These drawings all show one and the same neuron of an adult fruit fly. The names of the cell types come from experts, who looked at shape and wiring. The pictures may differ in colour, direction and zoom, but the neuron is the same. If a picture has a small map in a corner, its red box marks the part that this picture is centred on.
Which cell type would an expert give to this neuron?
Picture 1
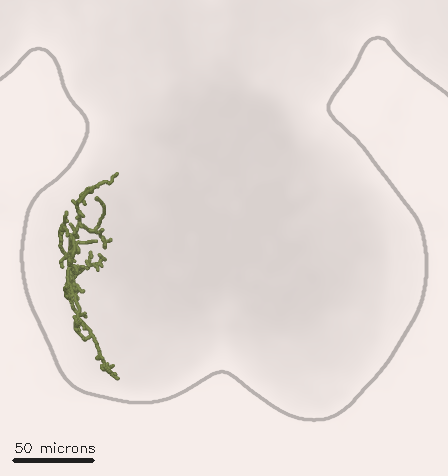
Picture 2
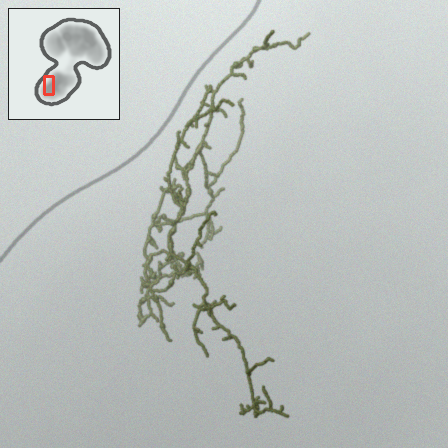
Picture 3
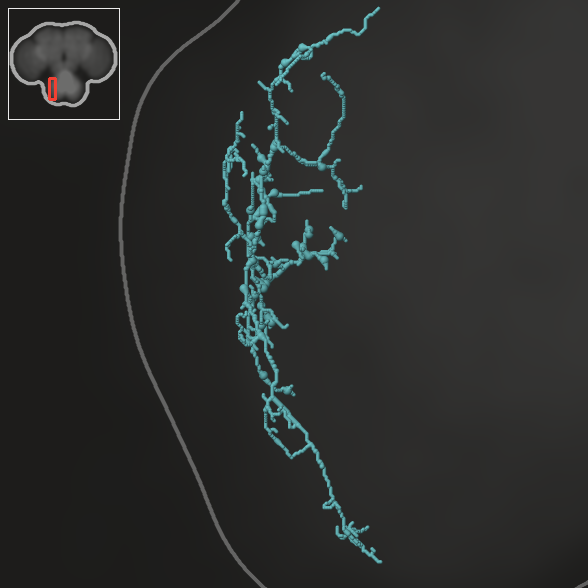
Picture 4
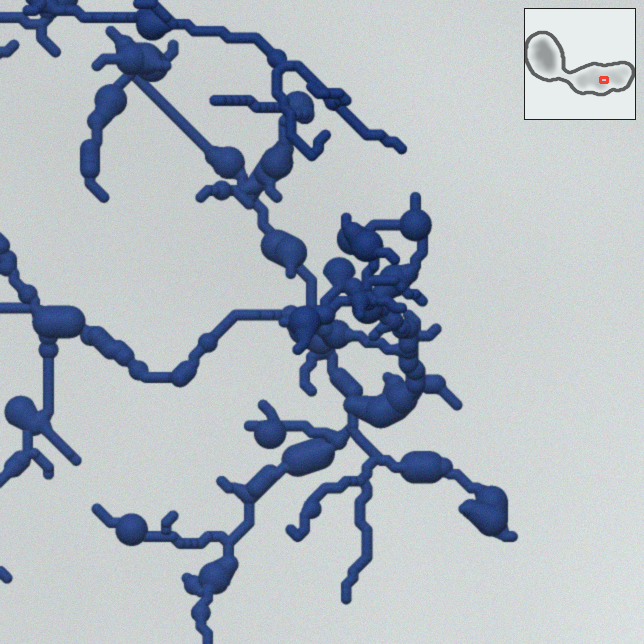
IN13A062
